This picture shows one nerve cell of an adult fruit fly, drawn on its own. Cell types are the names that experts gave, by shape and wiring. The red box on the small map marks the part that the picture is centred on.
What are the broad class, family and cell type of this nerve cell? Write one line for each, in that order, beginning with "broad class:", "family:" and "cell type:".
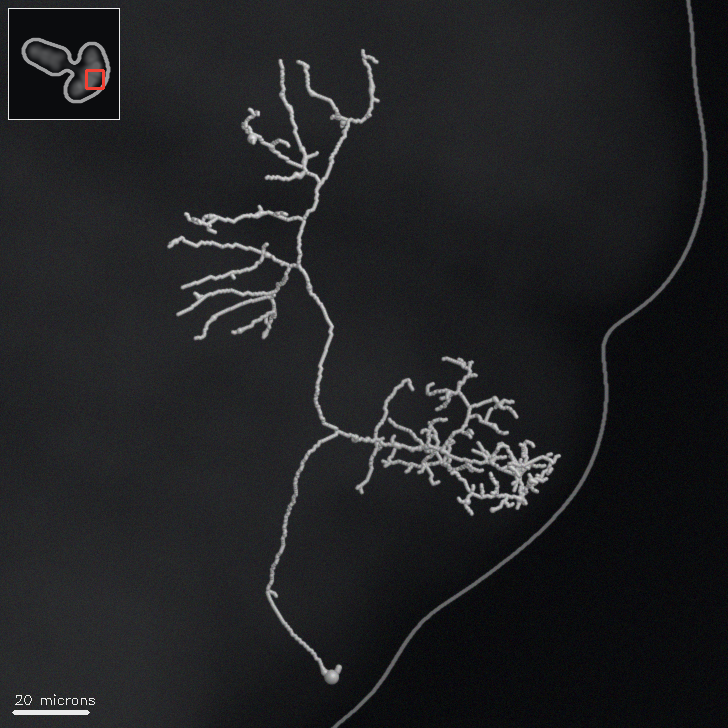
broad class: central-brain intrinsic neuron
family: hemilineage AOTUv4_ventral
cell type: FB4R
